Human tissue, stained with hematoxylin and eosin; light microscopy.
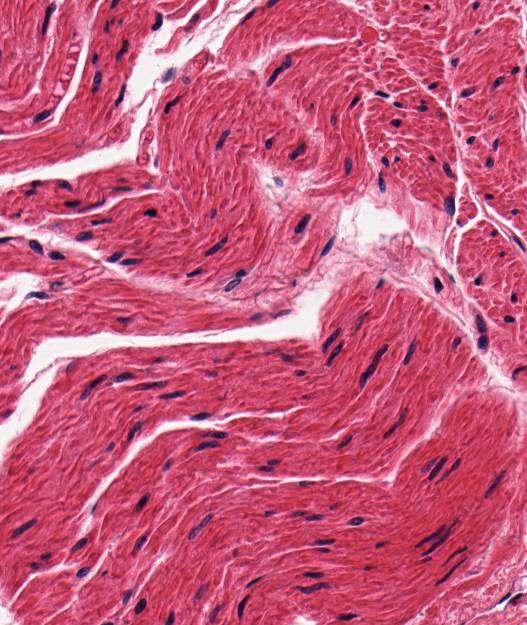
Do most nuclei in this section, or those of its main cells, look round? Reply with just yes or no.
No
